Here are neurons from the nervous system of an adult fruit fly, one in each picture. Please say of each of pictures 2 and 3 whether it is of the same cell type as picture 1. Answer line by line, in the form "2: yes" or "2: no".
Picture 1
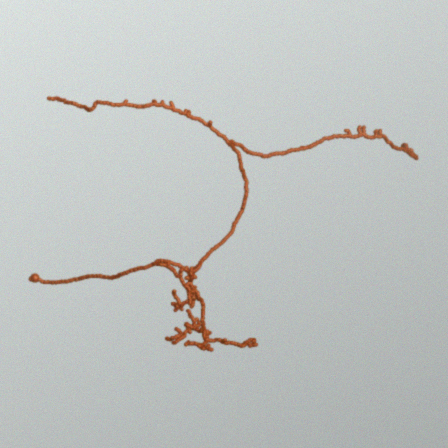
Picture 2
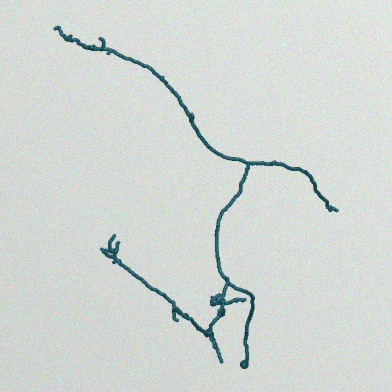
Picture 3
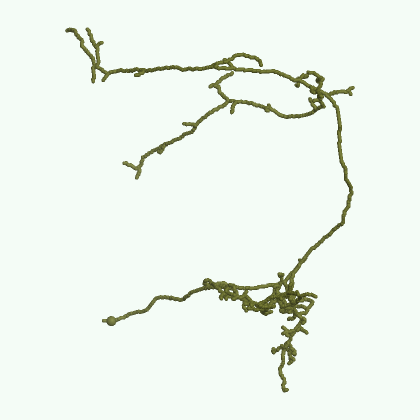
2: yes
3: no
